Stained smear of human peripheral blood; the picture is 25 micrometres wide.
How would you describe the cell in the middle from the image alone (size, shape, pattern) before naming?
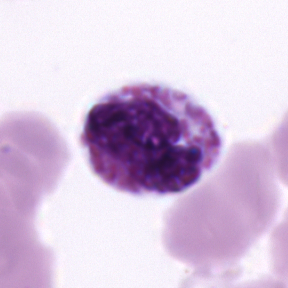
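The cell measures about 12 by 10 micrometres. Its nucleus fills most of the cell and lies toward the left side, with dark purple, coarsely clumped chromatin. The visible cytoplasm forms a pinkish-violet rim that is widest at the upper right. Reddish-purple granules are scattered over both the cytoplasm and the nucleus. The cell is an eosinophil.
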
